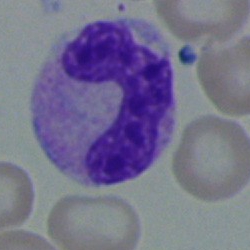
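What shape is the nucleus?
It is curved like a horseshoe, its hollow side facing left.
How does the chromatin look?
Dark purple and coarsely clumped.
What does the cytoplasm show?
It is pale pinkish-lilac, fills the hollow of the nucleus on the left, and holds fine, faint pinkish granules.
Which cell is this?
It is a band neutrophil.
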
